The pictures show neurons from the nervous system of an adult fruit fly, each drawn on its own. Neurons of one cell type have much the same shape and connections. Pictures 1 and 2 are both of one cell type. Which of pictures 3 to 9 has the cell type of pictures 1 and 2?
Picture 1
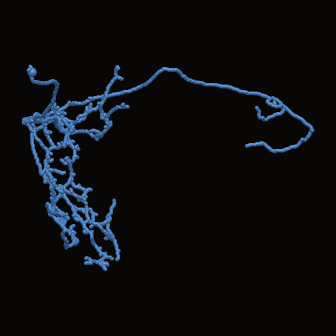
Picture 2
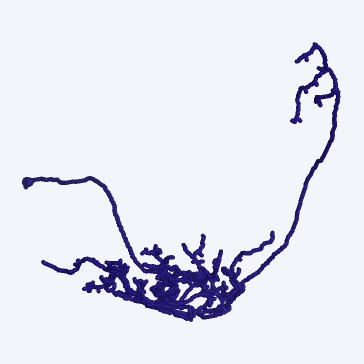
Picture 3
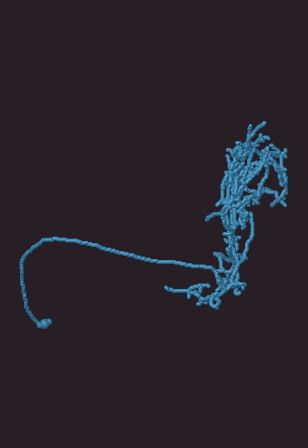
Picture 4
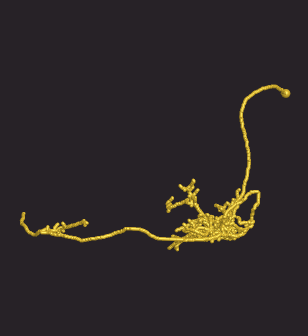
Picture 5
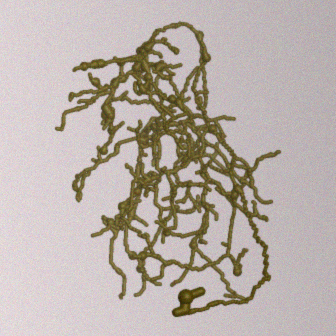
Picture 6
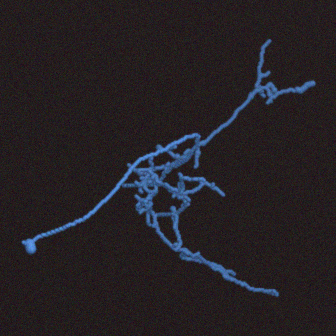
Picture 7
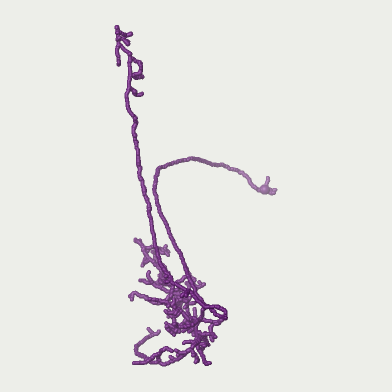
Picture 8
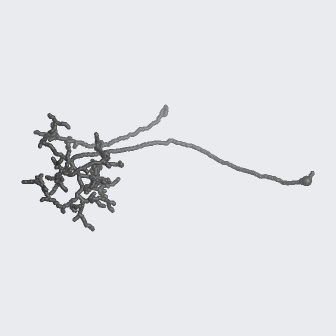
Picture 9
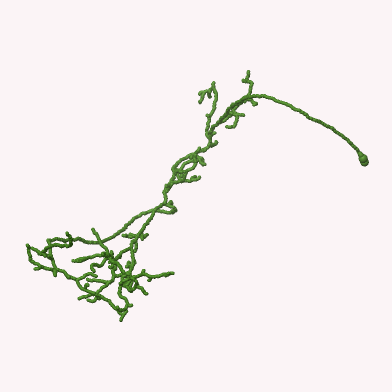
4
